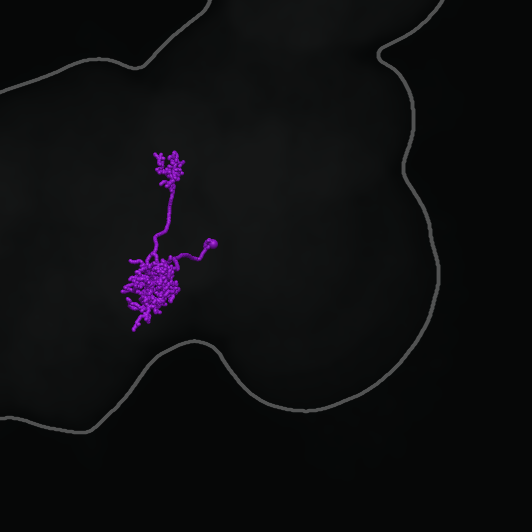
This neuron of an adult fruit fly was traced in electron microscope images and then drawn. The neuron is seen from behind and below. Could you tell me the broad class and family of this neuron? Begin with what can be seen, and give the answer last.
The cell body is in the middle of the picture. As drawn here it is taller than it is wide. It is a central-brain intrinsic neuron. Its family is hemilineage VLPl&d1_lateral.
